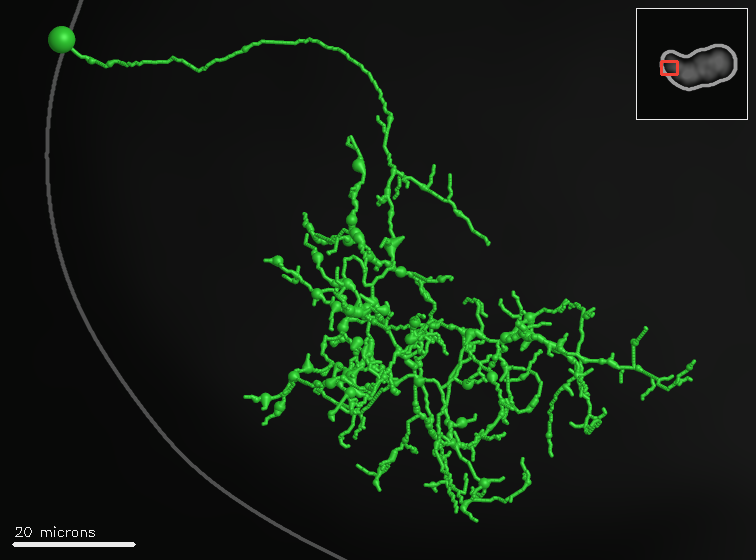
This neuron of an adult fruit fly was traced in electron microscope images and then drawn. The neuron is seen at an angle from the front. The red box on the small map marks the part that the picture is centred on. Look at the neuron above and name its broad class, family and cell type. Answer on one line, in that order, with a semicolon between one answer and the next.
nerve-cord intrinsic neuron; hemilineage 20A.22A; IN20A.22A055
